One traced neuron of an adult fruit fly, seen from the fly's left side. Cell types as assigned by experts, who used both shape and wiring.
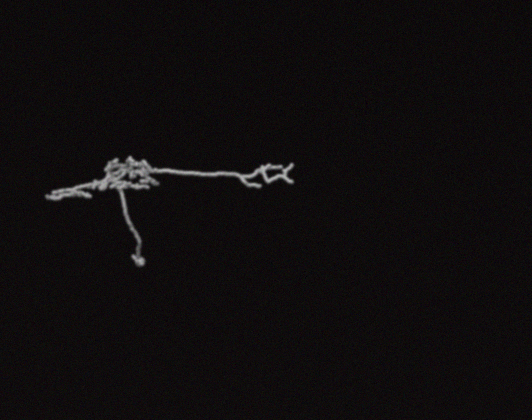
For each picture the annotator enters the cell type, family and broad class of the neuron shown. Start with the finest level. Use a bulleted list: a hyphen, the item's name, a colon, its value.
- cell type: IN06A067_b
- family: hemilineage 06A
- broad class: nerve-cord intrinsic neuron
